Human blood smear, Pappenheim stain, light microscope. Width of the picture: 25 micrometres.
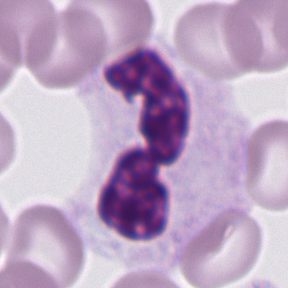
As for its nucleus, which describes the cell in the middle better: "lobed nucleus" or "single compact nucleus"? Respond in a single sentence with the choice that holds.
There is a nucleus divided into separate segments in this cell.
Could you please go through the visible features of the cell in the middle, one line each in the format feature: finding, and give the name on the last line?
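Nucleus: two main masses joined by a narrow waist
Chromatin: dark purple, coarsely clumped
Cytoplasm: plentiful, pale lilac-pink
Granules: fine, faint, throughout the cytoplasm
Name: segmented neutrophil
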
